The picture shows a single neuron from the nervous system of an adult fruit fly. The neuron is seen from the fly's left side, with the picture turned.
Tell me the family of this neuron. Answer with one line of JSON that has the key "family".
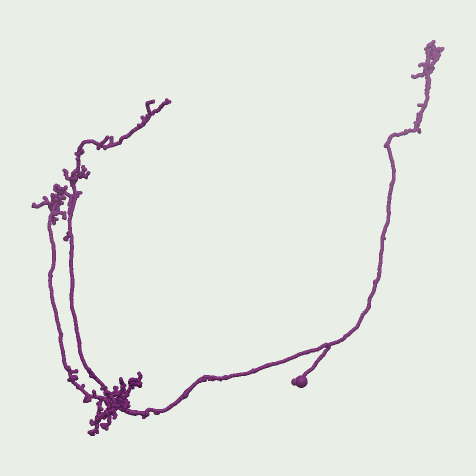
{"family": "LLPC"}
